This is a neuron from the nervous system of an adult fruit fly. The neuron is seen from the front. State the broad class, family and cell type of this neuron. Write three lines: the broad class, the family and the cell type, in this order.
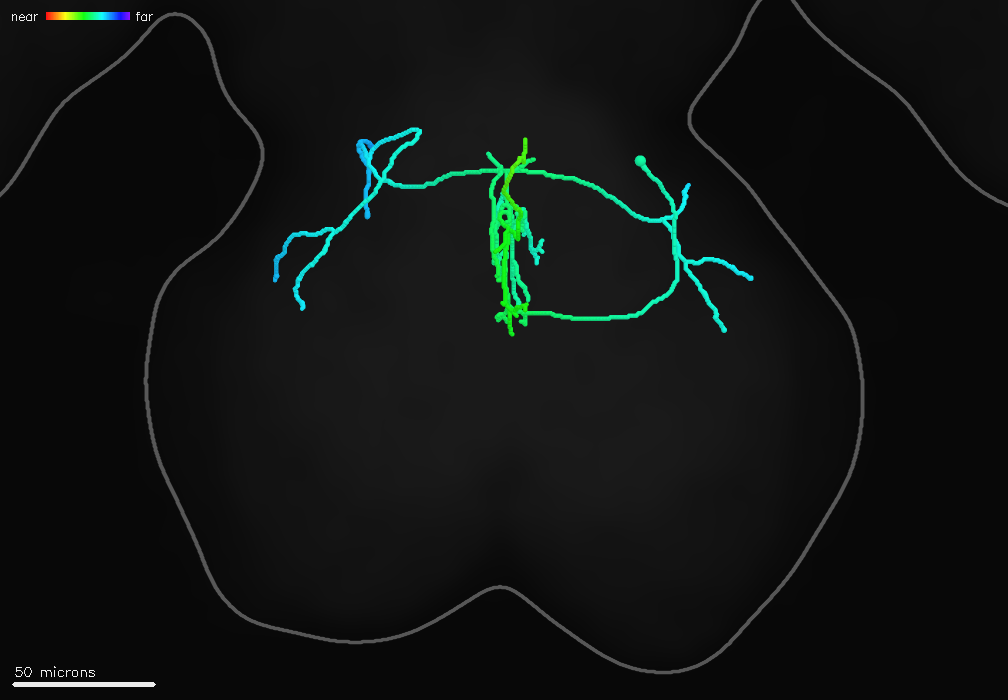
nerve-cord intrinsic neuron
hemilineage 18B
IN18B055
